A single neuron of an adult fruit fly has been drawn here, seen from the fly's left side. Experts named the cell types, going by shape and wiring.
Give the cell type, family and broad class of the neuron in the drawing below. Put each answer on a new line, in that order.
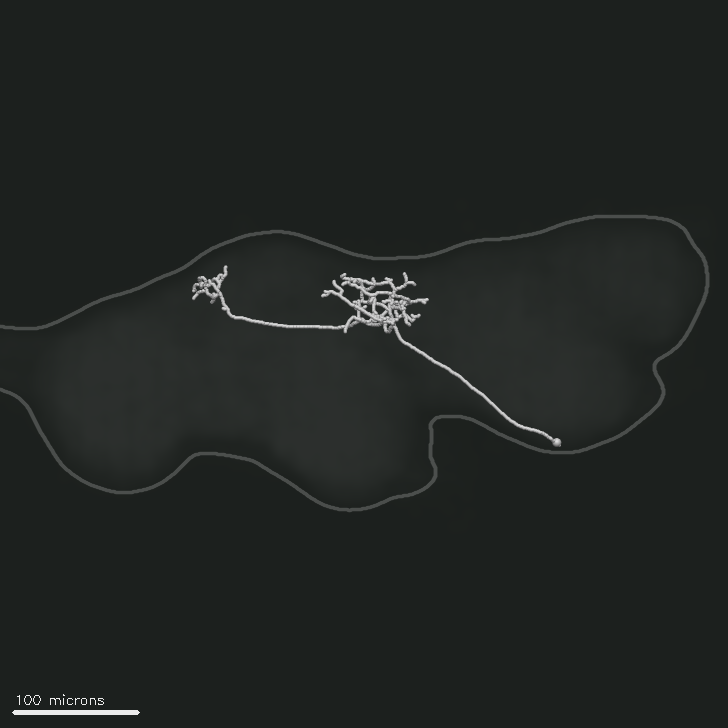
IN07B079
hemilineage 07B
nerve-cord intrinsic neuron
